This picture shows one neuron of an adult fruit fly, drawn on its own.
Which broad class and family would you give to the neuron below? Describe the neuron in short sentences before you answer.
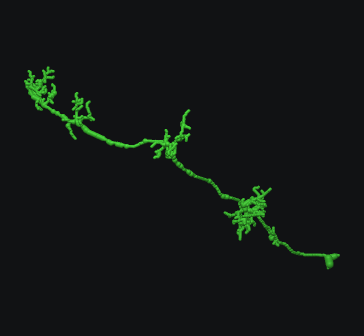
The cell body is at the lower right of the picture. In this view it is wider than it is tall. This is an optic-lobe intrinsic neuron. Its family is TmY.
